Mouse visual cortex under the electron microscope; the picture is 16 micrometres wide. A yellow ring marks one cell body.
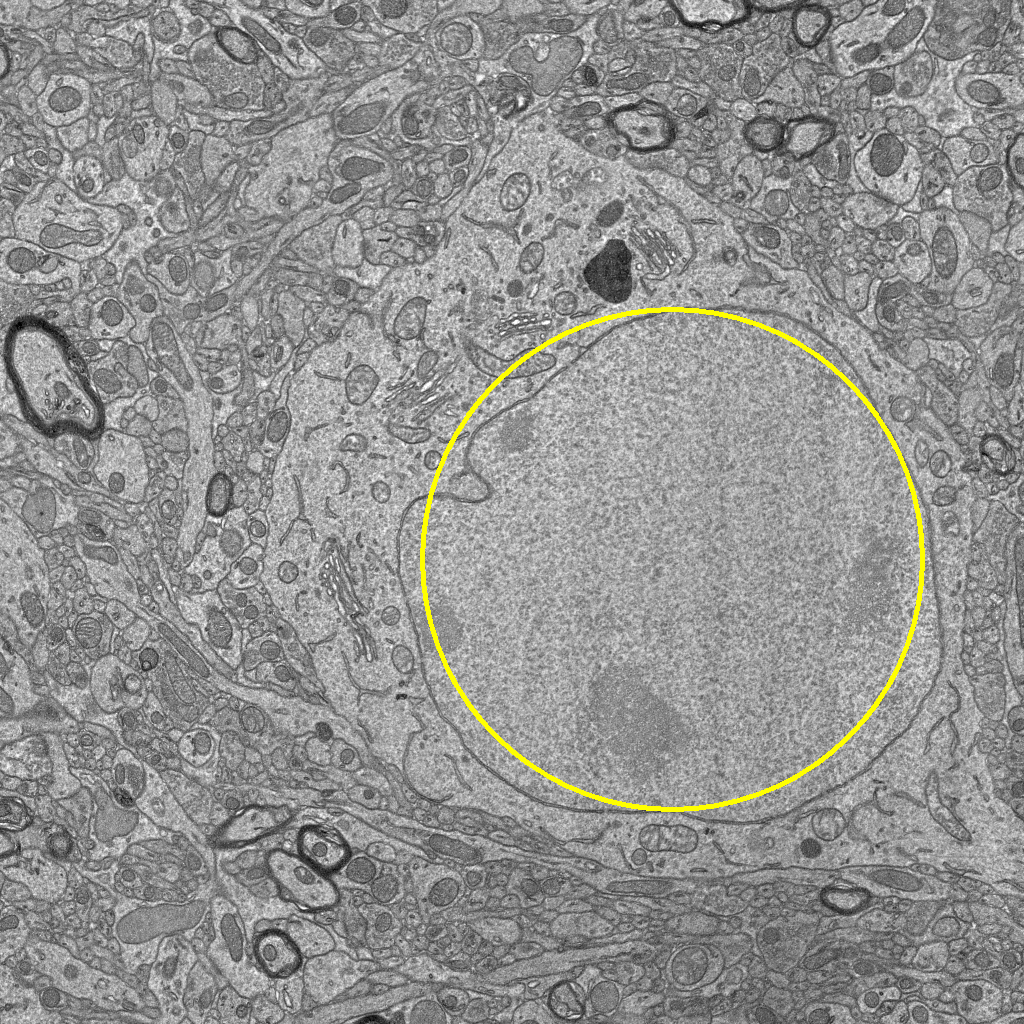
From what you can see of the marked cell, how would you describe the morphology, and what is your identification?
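Nucleus round, wholly within the picture. Envelope smooth apart from one small fold at upper left. Chromatin pale, finely dispersed; no dense rim along the envelope. A few darker granular patches inside, largest near the lower edge. Name: excitatory neuron.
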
